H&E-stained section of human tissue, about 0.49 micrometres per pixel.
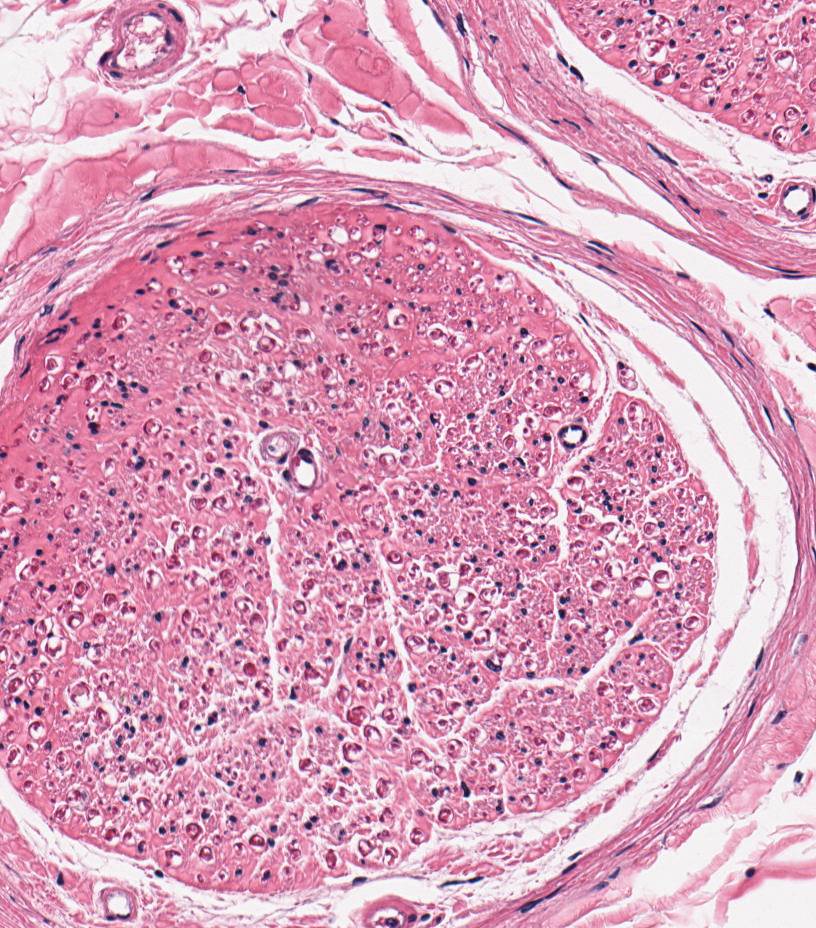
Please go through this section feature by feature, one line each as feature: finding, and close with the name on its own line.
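Bundles: one large rounded bundle fills most of the field; part of a second shows at the upper right corner
Sheath: thin and layered, of flattened cells with long, slender dark nuclei around the large bundle's edge
Fibres: cut across as many small round profiles, many with a central pink dot inside a clear ring
Nuclei: small, dark, scattered singly between fibre profiles across the whole bundle
Name: tibial nerve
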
